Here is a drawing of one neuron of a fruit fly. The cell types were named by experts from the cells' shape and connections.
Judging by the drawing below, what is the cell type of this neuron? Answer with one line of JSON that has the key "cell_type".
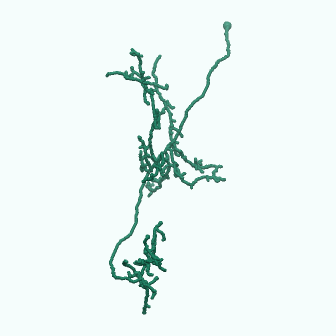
{"cell_type": "SMP277"}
